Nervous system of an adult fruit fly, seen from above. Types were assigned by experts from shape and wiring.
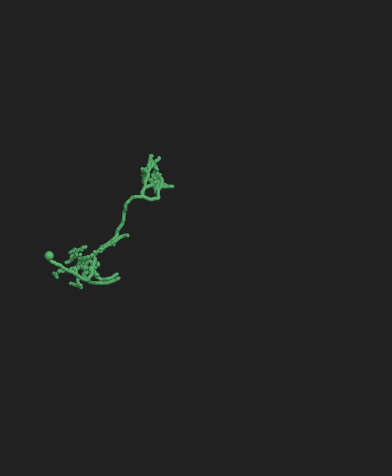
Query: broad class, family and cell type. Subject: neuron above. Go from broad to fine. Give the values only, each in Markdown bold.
**central-brain intrinsic neuron**, **hemilineage VLPd&p1_posterior**, **LHPD2c2**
